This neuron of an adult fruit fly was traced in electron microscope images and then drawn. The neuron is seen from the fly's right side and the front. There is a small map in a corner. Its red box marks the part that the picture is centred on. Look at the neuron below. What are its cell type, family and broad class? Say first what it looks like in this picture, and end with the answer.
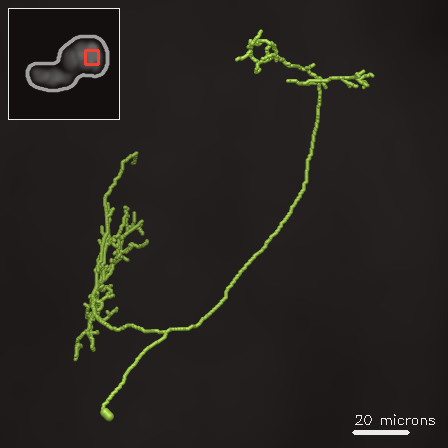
The cell body is at the lower left of the picture. From top to bottom in the picture it spans about 140 microns. Dozens of branch ends can be seen. It is of cell type LC16. Its family is hemilineage VPNv2. This is a visual projection neuron.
